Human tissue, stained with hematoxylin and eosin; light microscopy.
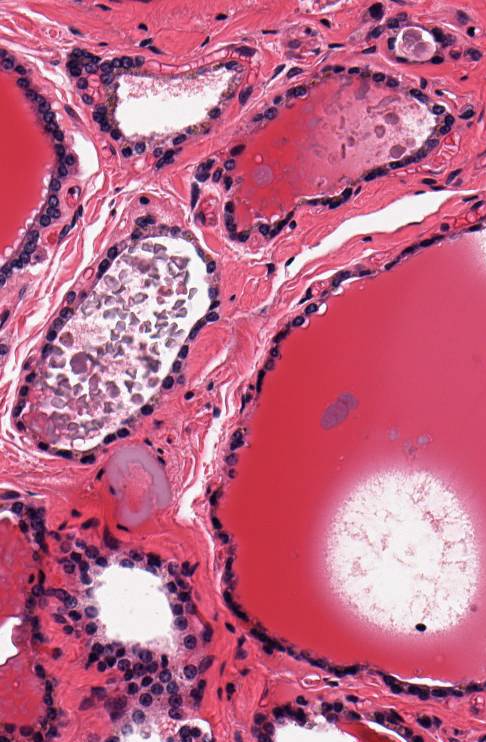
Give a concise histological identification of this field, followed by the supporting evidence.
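Thyroid follicle; findings below. Field: closed round to oval follicles, very unequal in size, largest in the right half. Lining: single layer of flattened to low cuboidal cells. Nuclei: small, round, dark-staining, not overlapping.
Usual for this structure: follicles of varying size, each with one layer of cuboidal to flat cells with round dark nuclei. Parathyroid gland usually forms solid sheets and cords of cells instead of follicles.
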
